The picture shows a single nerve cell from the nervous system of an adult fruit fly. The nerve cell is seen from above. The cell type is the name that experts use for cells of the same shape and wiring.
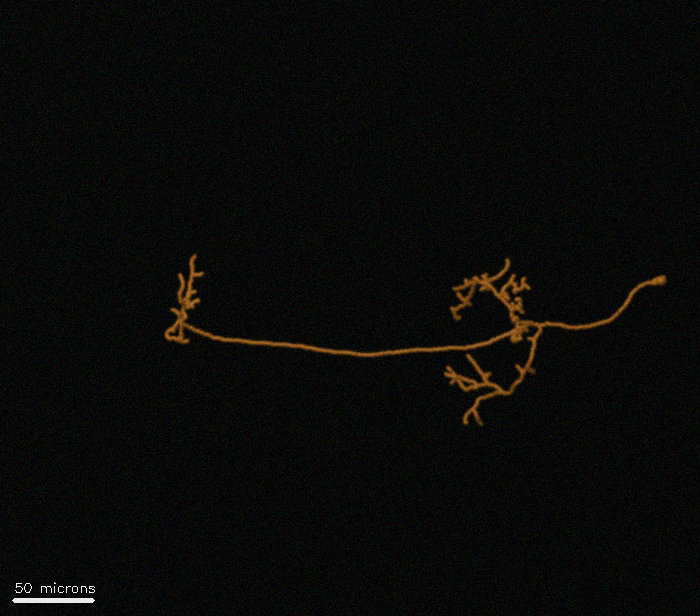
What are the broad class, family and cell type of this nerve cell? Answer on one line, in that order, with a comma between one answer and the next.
central-brain intrinsic neuron, hemilineage VLPl2_posterior, CB3014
